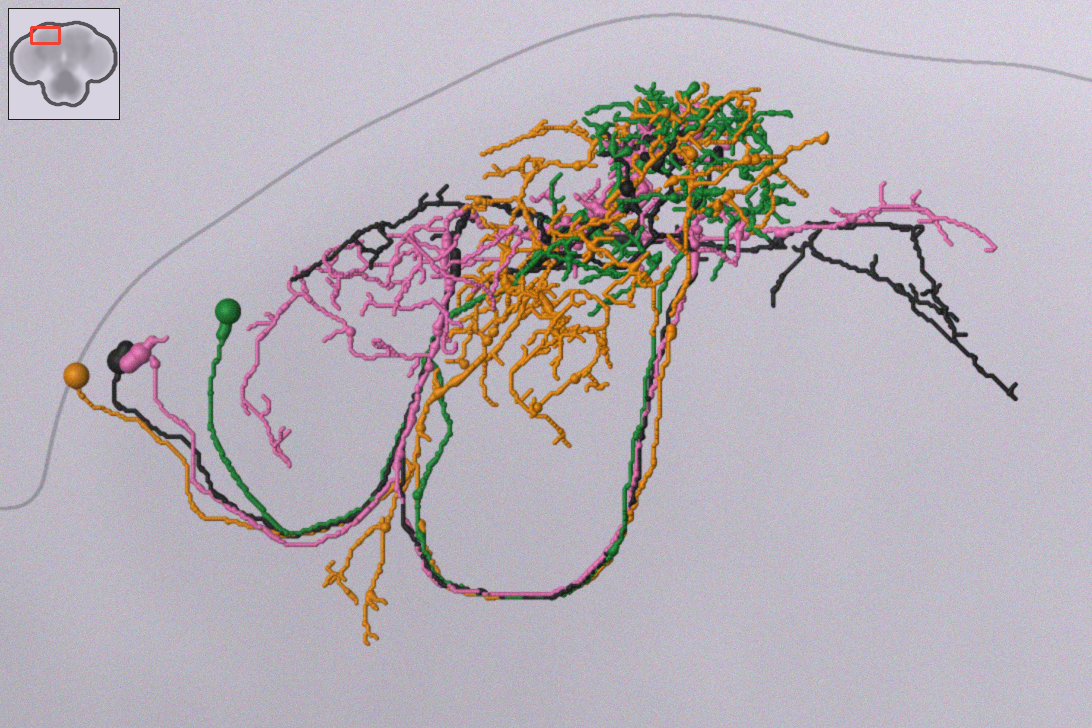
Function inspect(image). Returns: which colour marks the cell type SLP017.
orange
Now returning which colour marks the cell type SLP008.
pink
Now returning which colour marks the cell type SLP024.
green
